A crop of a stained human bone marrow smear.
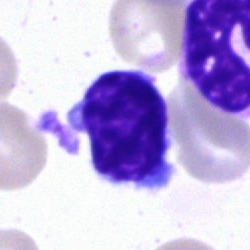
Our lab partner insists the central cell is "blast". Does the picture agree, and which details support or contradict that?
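The nucleus nearly fills the cell; its scant rim of pale blue cytoplasm shows no granules. The chromatin is dense and dark purple, with no distinct nucleolus.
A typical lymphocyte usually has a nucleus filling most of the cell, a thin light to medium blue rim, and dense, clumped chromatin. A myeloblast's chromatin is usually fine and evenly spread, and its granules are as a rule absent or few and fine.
Nucleus size, blue rim and dense chromatin favour lymphocyte; dense chromatin counts against blast; absent granules fit both. The cell is a lymphocyte, not a blast.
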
